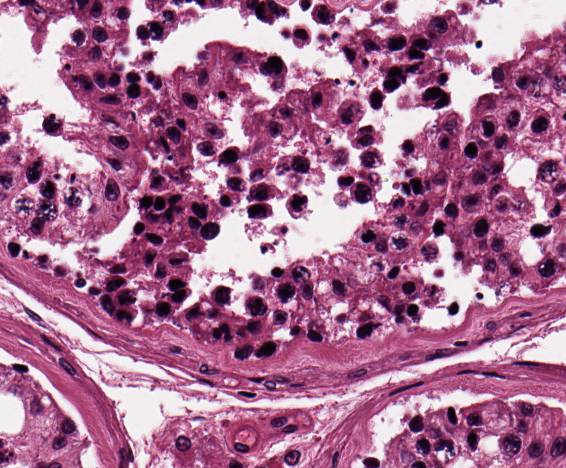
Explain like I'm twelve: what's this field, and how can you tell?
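Seminiferous tubule: a large curved unit of densely packed cells fills the upper two-thirds. Its cells lie in many layers; most nuclei are round and dark, many with coarse, clumped chromatin.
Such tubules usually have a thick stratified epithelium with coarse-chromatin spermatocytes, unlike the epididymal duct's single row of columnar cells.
Its lower boundary is wavy pink fibrous tissue with flattened nuclei.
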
